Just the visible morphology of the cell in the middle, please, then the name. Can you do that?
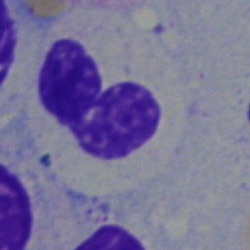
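Hmm, the chromatin: deep purple, dense, small pale patches. Around the nucleus runs a wide rim of pale grey-blue cytoplasm. The outer edge is faint, barely distinct from the background. One small dark blue speck lies below-left of the nucleus. It is a band neutrophil.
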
